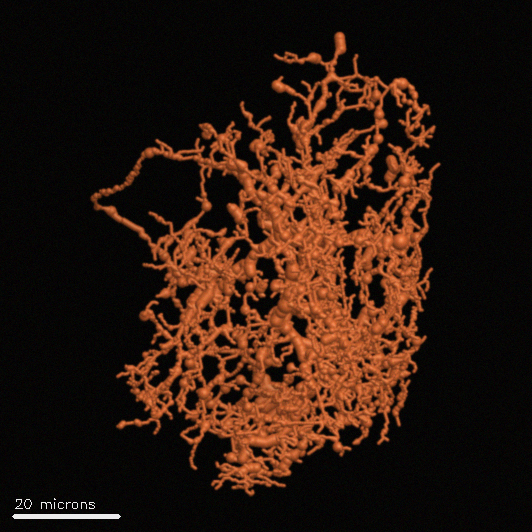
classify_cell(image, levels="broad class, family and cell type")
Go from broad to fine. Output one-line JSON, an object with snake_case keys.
{"broad_class": "nerve-cord intrinsic neuron", "family": "hemilineage 21A", "cell_type": "IN21A006"}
